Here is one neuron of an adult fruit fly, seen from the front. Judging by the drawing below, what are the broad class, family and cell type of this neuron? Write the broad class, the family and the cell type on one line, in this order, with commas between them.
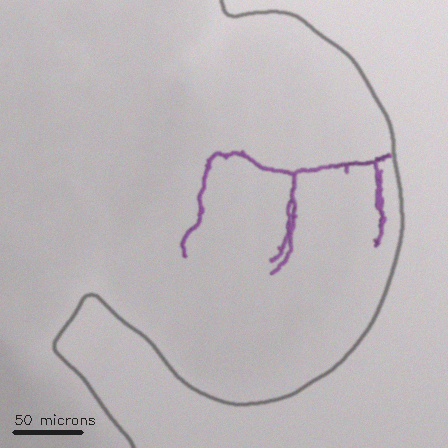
optic-lobe intrinsic neuron, TmY, TmY9a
